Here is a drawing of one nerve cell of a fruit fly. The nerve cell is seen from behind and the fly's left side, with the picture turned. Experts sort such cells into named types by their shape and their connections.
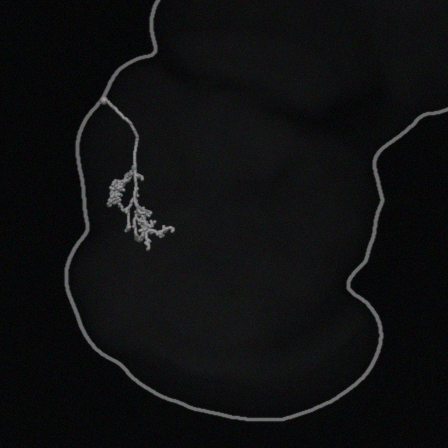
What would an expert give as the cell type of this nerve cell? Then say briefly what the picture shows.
Its cell type is CB3391. It is a central-brain intrinsic neuron. Its cell body lies at the upper left of the picture. In this view it is taller than it is wide.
